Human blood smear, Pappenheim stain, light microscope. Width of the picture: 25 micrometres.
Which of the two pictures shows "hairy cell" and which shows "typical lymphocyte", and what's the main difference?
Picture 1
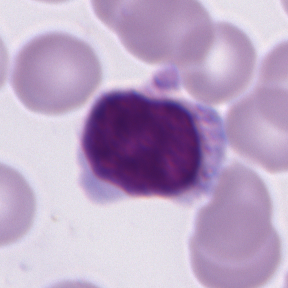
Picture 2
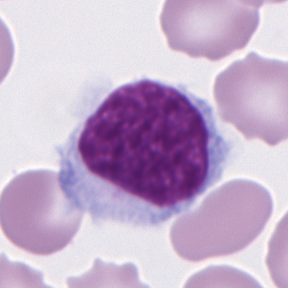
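The typical lymphocyte is in picture 1, the hairy cell in picture 2. Outline: picture 1 is irregular, with a pale bulge of cytoplasm at the lower left, while picture 2 has a ragged edge set with fine hair-like cytoplasmic projections.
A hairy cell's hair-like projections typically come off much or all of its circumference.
Cytoplasm colour: pale lilac-blue in picture 1, pale greyish-blue in picture 2.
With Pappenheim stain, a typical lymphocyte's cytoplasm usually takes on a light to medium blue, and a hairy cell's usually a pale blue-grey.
Granules: fine purplish ones are scattered through the cytoplasm on the right side in picture 1, and none are visible in picture 2. Vacuoles: none in either cell. Nucleus: in picture 1 it is a rounded oval of about 11 by 9 micrometres, with somewhat flattened sides, no lobes, and dense, dark purple, coarsely clumped chromatin; in picture 2 it is about 11 micrometres across, fills about 70% of the cell's area and shows no nucleoli. Size: the cell in picture 2 measures about 15 by 13 micrometres. Surroundings: red cells lie beside the cell in picture 2 at its lower left and lower right.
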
